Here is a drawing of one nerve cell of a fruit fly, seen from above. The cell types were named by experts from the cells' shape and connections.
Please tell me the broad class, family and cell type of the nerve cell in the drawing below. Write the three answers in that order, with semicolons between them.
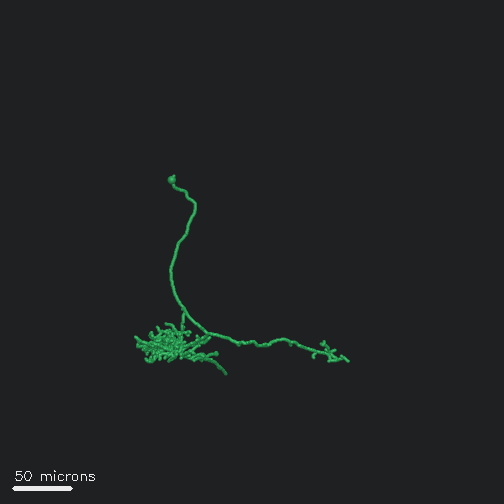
central-brain intrinsic neuron; hemilineage LALv1_ventral; CB1792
